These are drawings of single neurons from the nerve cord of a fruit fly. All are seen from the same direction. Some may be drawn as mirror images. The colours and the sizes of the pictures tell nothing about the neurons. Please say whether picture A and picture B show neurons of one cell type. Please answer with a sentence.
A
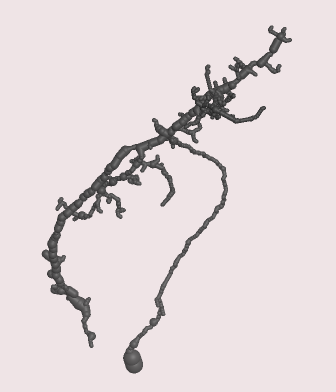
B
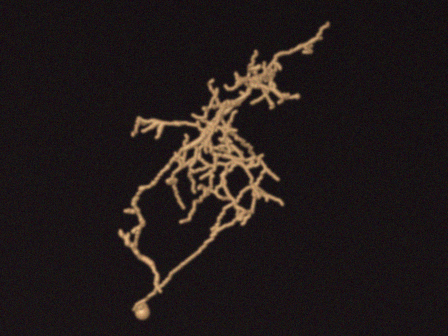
They are of the same cell type.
